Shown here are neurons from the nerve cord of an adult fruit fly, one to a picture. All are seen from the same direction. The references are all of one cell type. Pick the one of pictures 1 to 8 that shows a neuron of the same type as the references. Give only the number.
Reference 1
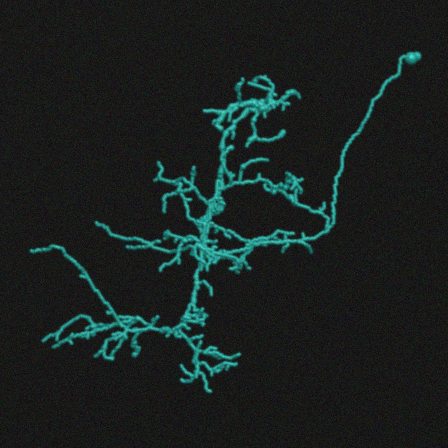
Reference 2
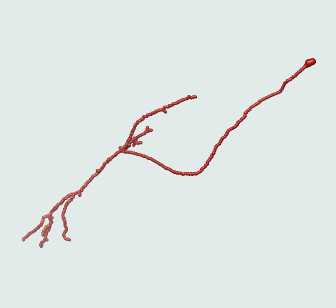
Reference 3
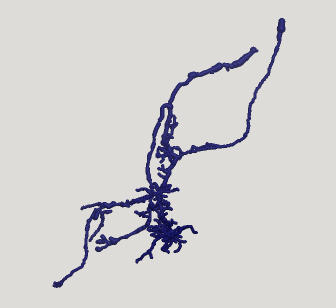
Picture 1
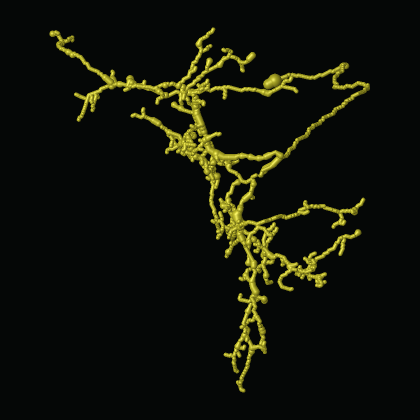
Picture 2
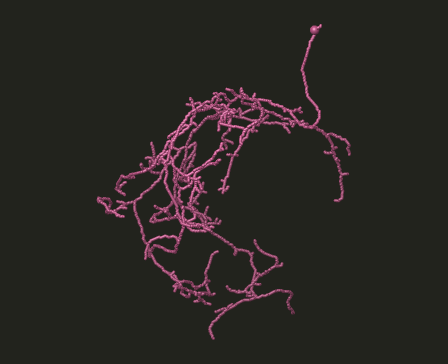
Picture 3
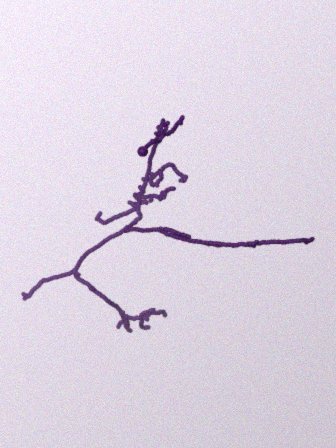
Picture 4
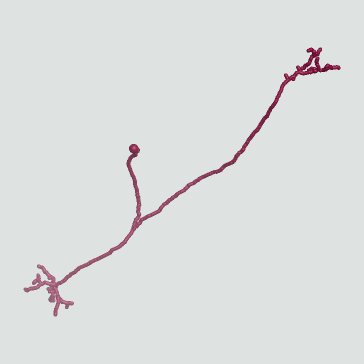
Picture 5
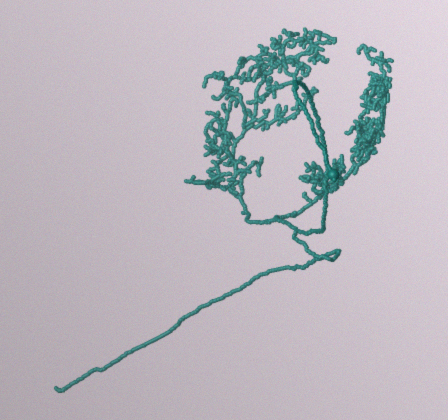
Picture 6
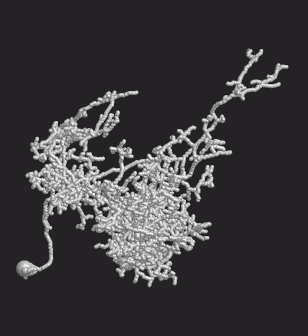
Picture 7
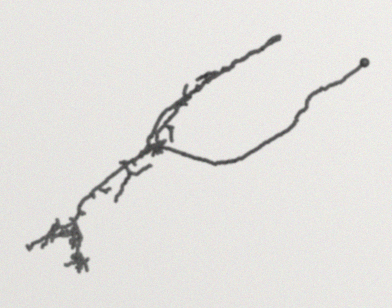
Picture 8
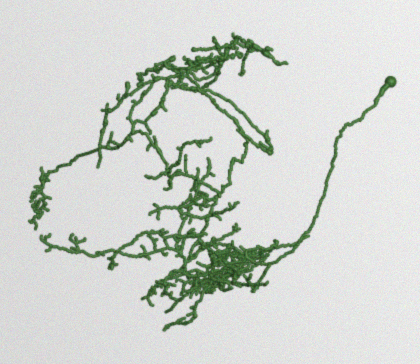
7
